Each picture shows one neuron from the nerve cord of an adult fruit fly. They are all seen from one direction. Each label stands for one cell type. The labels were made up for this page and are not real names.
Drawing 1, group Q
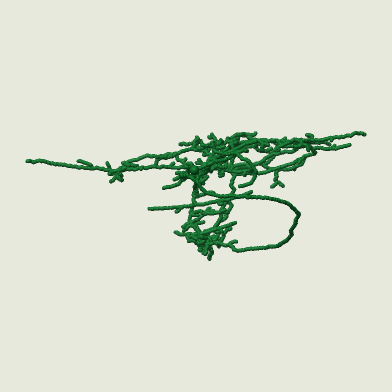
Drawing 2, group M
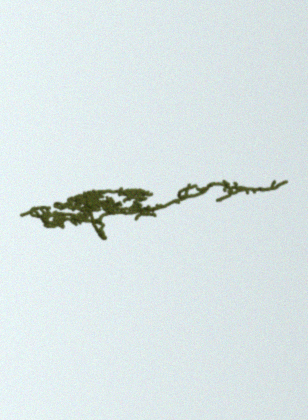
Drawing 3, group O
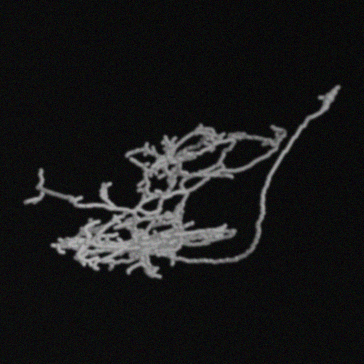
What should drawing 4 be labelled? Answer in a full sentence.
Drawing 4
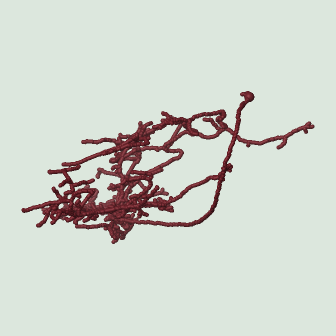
It belongs to group O.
